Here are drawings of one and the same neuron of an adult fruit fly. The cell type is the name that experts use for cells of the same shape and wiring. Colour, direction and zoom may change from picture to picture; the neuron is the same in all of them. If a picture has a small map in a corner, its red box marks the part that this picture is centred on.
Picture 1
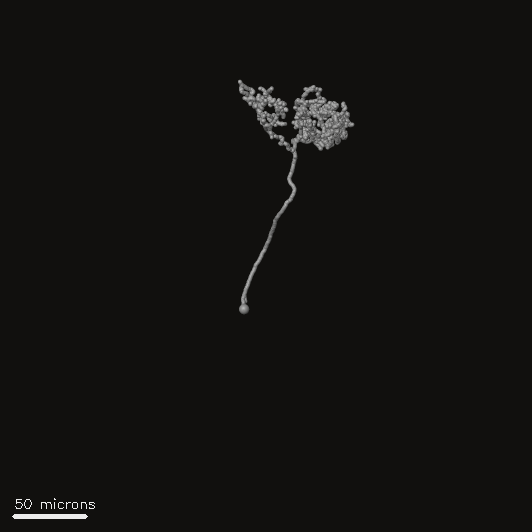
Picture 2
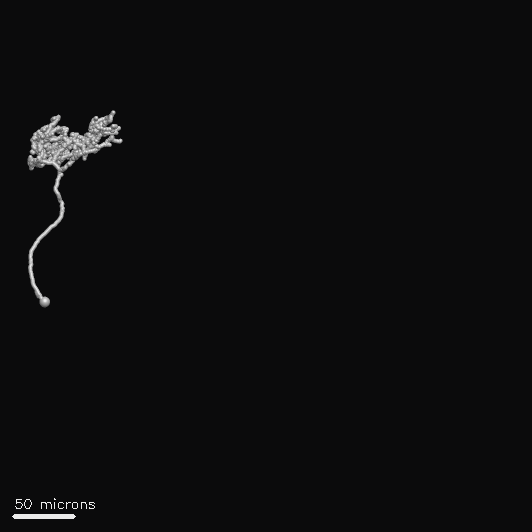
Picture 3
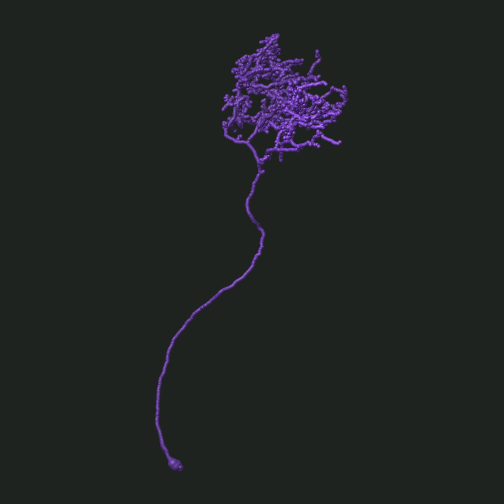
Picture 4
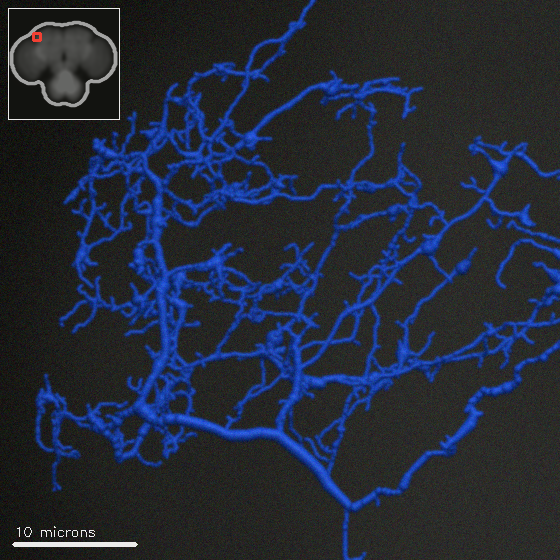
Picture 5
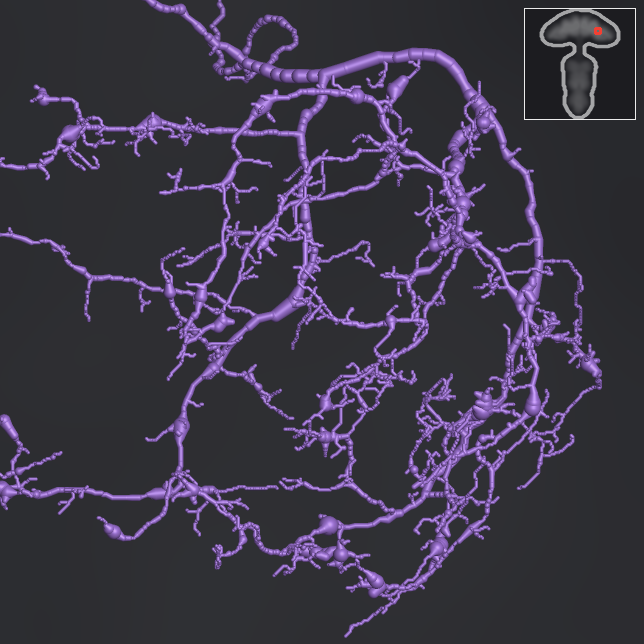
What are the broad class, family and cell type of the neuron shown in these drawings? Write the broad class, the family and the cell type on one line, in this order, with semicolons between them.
central-brain intrinsic neuron; hemilineage LHa2; LHAV2k11_a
